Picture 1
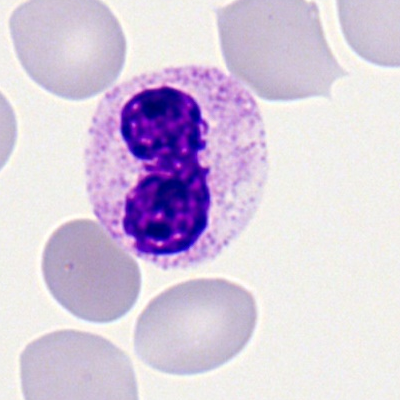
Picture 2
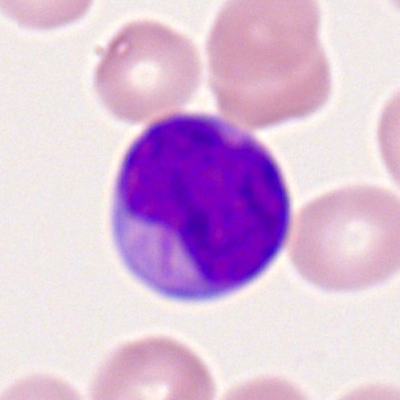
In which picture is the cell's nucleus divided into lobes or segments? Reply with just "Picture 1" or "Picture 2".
Picture 1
